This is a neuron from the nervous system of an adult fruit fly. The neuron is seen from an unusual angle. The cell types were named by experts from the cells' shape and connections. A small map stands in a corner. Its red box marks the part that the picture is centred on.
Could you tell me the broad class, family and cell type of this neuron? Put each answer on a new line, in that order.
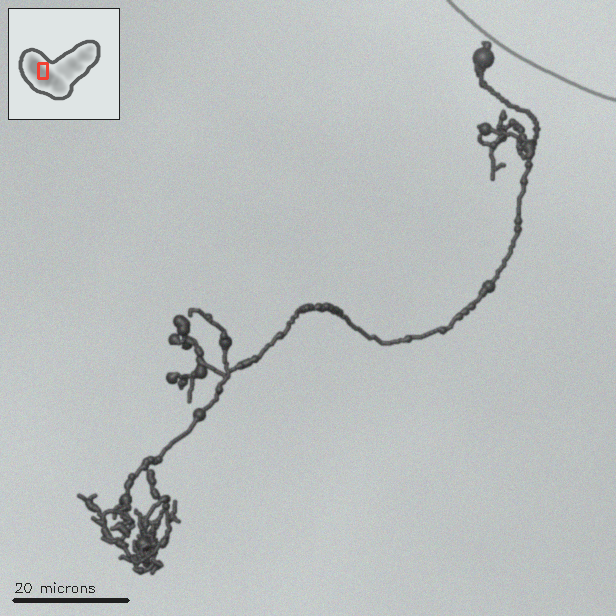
central-brain intrinsic neuron
class CX
PFNm_a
